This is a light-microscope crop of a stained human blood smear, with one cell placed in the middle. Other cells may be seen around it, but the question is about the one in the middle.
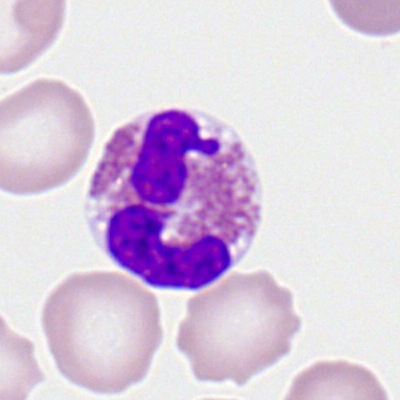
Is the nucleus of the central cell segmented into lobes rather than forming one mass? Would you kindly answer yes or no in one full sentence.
Yes, separate lobes or segments make up the nucleus of this cell.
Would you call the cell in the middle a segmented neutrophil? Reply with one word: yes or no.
no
